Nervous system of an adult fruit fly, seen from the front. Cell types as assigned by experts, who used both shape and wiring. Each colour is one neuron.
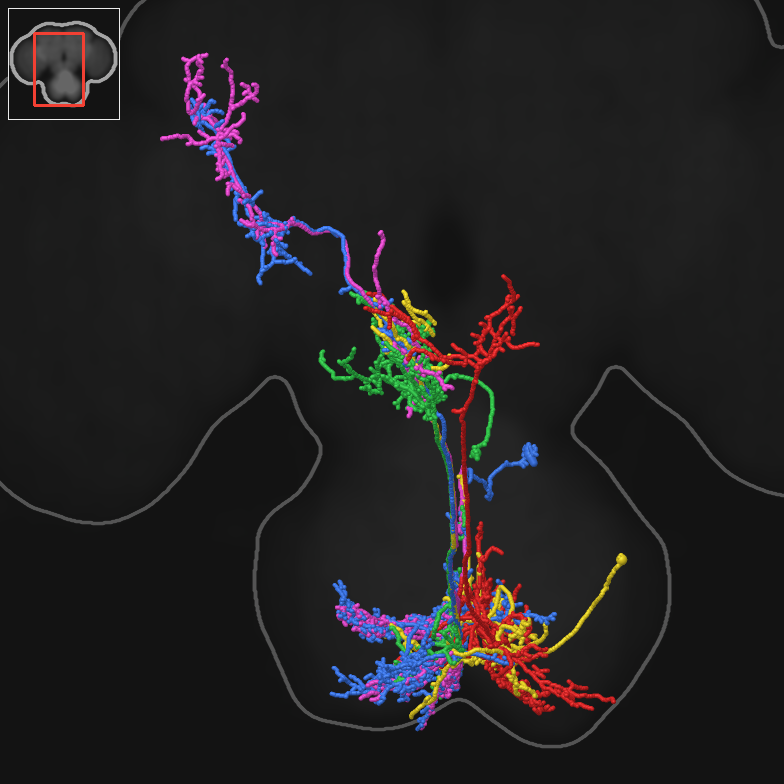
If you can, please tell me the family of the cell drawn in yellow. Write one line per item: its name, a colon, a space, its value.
family: hemilineage 09B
